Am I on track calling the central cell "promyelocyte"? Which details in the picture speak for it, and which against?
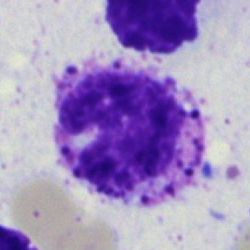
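Considering first the cell's edge: it is roughly round, with a slightly uneven, granular border.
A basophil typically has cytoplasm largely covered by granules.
The granular edge therefore sits with basophil. The nucleus has a notch cut into its left side.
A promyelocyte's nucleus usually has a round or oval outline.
The notch thus counts against promyelocyte. The nucleus fills most of the cell, and its chromatin is coarse, clumped and deep purple. Another darkly stained nucleated cell lies just above, separate from the cell under discussion. In conclusion, the name promyelocyte does not fit; this cell is a basophil.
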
